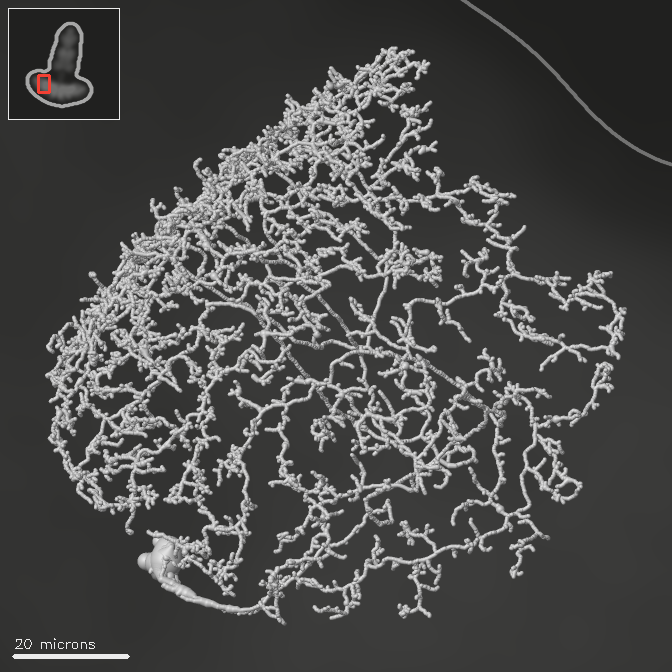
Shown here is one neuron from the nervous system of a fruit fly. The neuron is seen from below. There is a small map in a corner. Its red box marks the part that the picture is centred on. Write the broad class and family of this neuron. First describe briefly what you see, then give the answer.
From left to right in the picture it spans about 100 microns. The picture shows more than a hundred branch ends. This is an optic-lobe intrinsic neuron. The family is Li.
